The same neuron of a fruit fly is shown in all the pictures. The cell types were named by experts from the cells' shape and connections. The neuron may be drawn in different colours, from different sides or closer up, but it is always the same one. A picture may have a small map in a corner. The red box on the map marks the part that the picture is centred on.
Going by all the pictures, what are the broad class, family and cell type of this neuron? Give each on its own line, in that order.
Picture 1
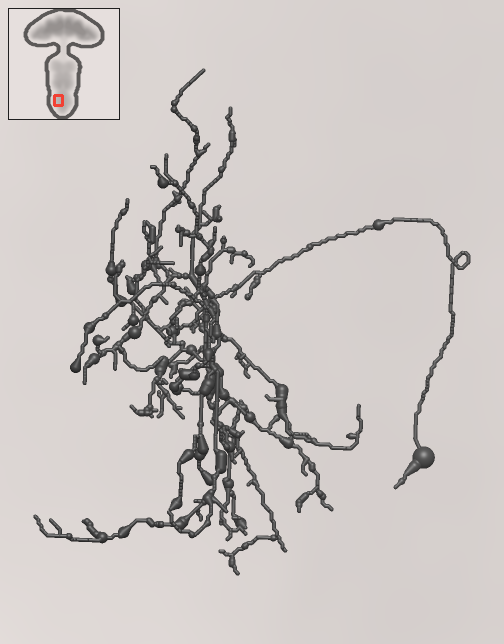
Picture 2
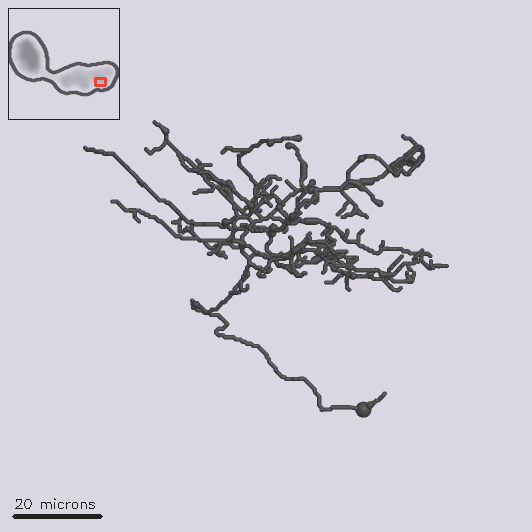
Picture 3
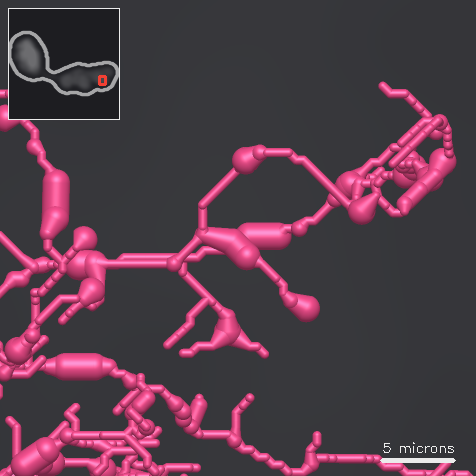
nerve-cord intrinsic neuron
hemilineage 14A
IN14A074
